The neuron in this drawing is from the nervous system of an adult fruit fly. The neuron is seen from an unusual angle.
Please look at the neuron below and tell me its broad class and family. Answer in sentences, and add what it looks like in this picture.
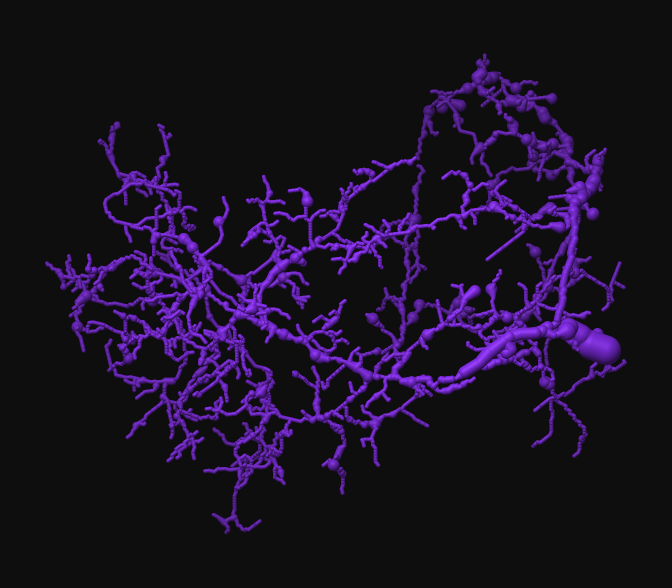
Its broad class is central-brain intrinsic neuron. Its family is hemilineage VLPa1_lateral. The cell body is on the right of the picture. More than a hundred branch ends can be seen.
